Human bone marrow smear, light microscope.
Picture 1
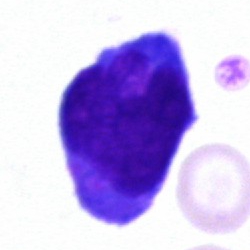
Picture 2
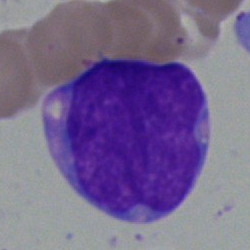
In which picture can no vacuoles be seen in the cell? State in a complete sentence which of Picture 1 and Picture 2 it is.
Not a single vacuole is visible in the cytoplasm of the cell in Picture 1.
